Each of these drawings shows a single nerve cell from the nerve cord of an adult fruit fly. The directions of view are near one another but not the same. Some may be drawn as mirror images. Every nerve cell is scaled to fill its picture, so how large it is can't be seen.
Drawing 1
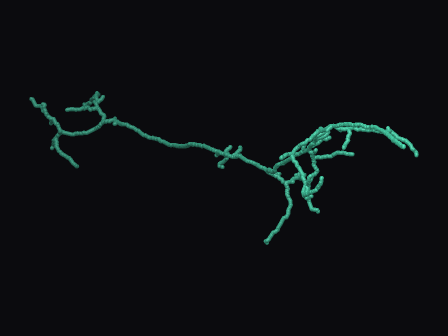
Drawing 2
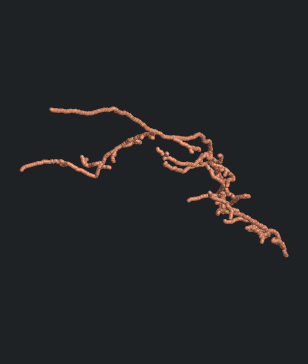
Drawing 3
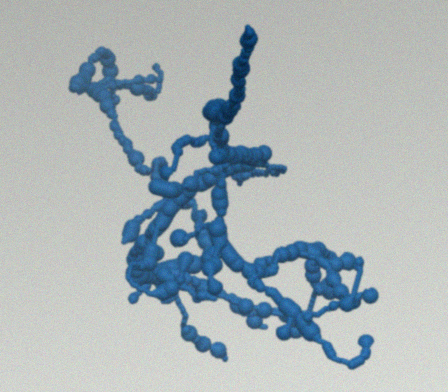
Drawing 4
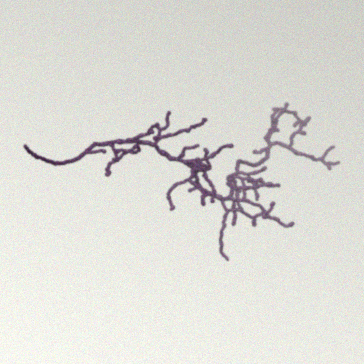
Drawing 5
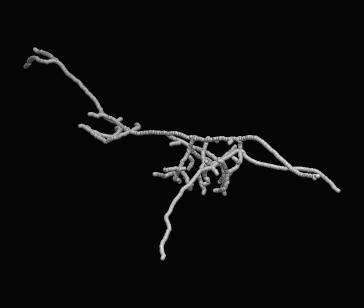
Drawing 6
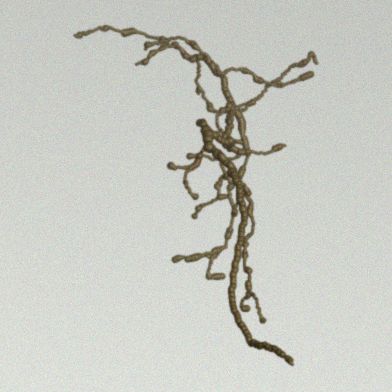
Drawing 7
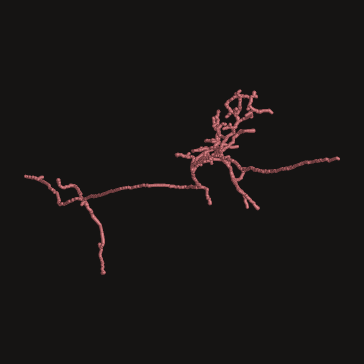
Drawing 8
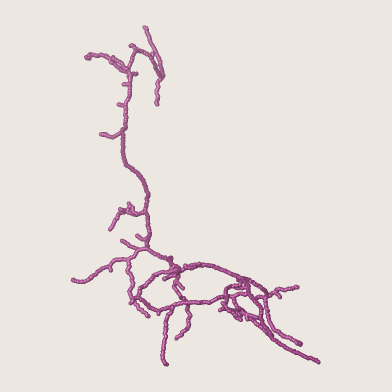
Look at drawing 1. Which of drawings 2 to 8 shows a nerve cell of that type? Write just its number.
8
